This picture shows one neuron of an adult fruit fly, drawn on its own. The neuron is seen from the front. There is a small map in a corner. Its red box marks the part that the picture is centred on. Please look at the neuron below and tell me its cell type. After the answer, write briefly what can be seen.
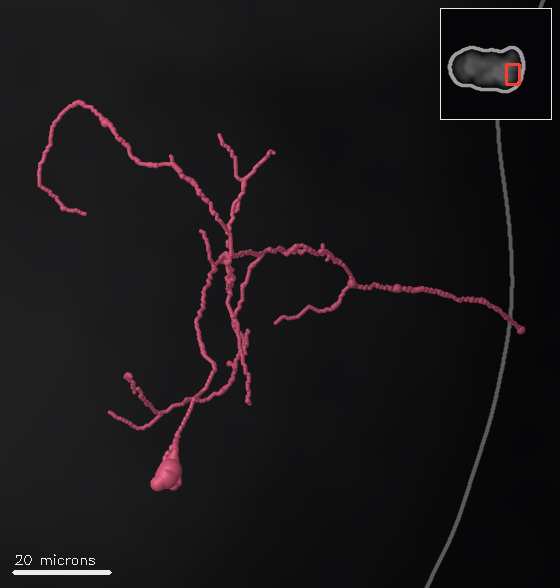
Its cell type is MNml76. This is a motor neuron of the nerve cord. By the scale bar it is about 100 microns wide in this view. As drawn here it is wider than it is tall.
